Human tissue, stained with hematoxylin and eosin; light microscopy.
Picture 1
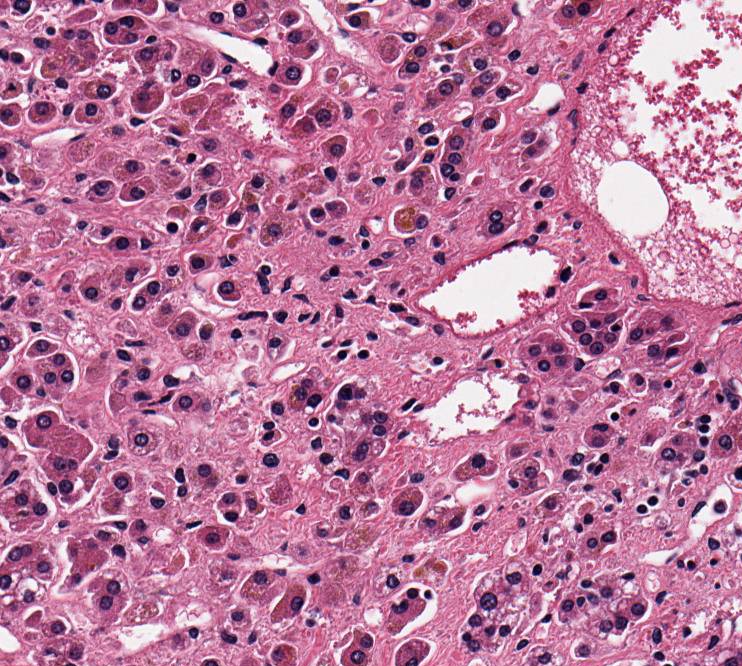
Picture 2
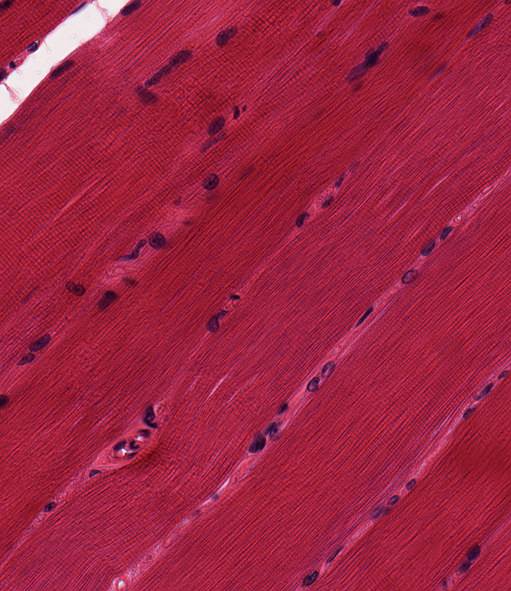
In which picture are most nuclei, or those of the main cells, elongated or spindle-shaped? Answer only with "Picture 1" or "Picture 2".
Picture 2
